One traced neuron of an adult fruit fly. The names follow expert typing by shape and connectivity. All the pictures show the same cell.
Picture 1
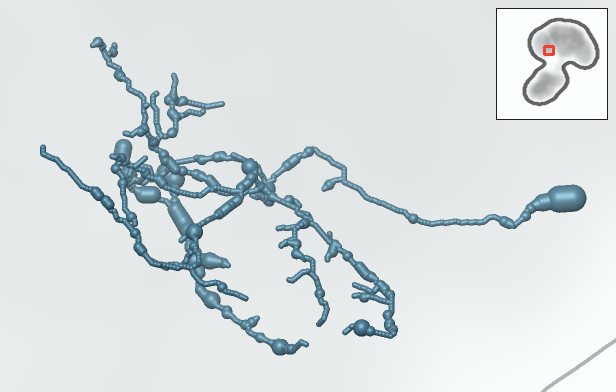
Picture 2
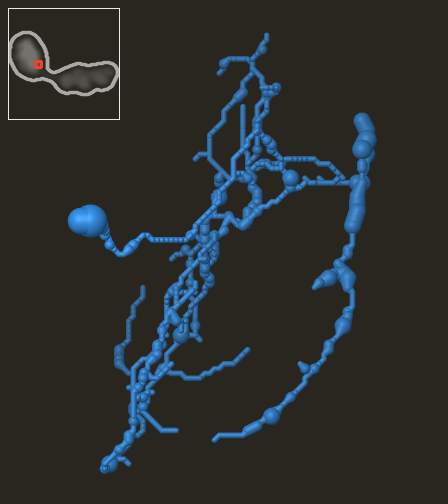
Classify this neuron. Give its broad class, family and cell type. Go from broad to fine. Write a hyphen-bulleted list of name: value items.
- broad class: optic-lobe intrinsic neuron
- family: LPi
- cell type: LPi14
